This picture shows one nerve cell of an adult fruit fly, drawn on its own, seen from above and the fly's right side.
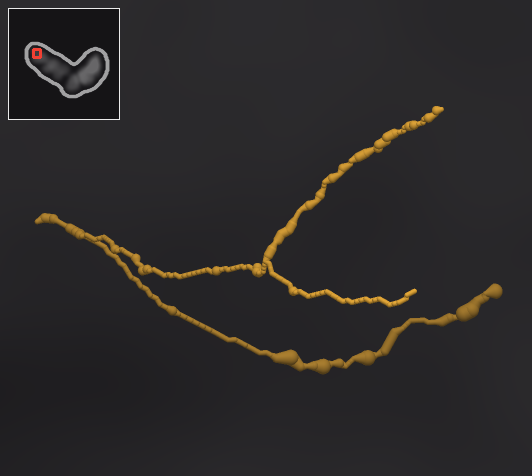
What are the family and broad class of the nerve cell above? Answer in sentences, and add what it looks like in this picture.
Its family is called class mechanosensory tactile. It is a sensory neuron entering the nerve cord. No cell body is drawn. It has a dozen or fewer branch ends.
